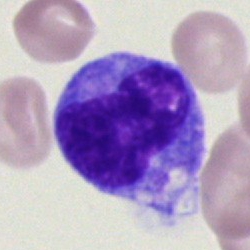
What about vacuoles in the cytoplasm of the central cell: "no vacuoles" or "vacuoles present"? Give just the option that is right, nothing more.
Vacuoles present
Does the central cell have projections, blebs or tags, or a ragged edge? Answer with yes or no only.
Yes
